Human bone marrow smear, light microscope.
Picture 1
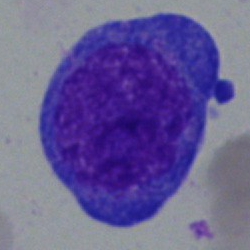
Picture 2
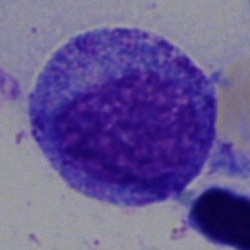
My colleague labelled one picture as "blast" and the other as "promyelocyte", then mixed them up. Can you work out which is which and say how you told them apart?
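Picture 1 shows a blast, and picture 2 shows a promyelocyte. In the blast, the cytoplasm stains deep blue, and its rim is widest at the upper right. A small round dark-blue bleb protrudes from the right edge of this cell. Its chromatin is finely stippled rather than coarsely clumped. The promyelocyte has a round, smooth outline, and its nucleus fills most of the cell, leaving the widest band of cytoplasm along the top. That cytoplasm is bluish-purple, with fine purple granules scattered through it.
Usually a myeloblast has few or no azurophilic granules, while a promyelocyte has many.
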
